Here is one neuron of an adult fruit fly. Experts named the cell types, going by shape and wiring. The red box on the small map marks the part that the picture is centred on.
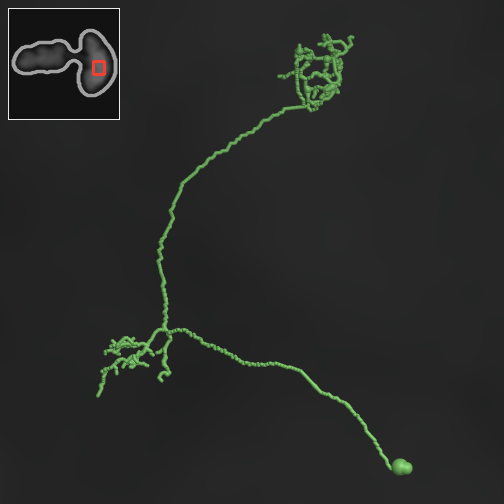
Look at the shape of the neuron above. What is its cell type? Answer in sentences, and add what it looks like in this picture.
Its cell type is PFNp_b. It is a central-brain intrinsic neuron. It is in the brain and does not reach the nerve cord. The cell body can be seen at the lower right of the picture.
